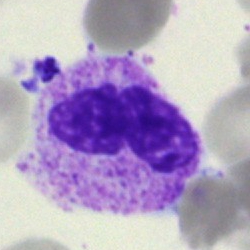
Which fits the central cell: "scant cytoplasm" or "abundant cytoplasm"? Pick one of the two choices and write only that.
Abundant cytoplasm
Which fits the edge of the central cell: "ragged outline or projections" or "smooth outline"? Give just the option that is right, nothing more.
Ragged outline or projections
